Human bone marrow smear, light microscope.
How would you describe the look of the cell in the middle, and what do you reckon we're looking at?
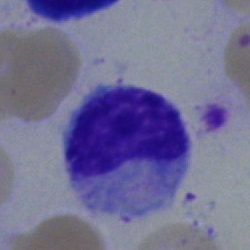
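You've got a round, smooth outline here. The nucleus is one unlobed mass sitting in the upper part of the cell, its chromatin dark purple with paler streaks through it. No coarse dark granules in the cytoplasm, either. So that's a metamyelocyte.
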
